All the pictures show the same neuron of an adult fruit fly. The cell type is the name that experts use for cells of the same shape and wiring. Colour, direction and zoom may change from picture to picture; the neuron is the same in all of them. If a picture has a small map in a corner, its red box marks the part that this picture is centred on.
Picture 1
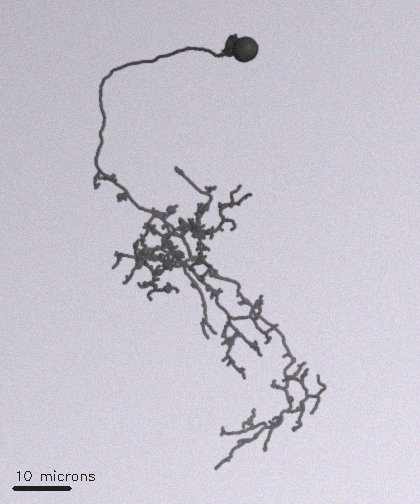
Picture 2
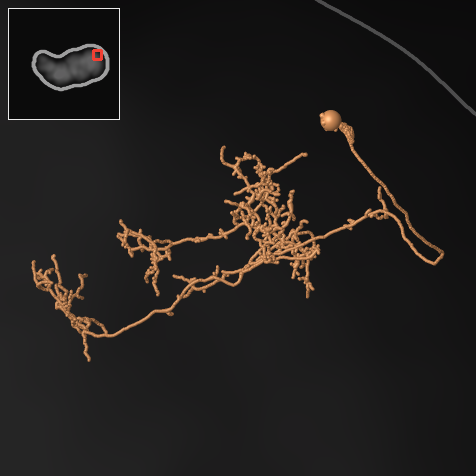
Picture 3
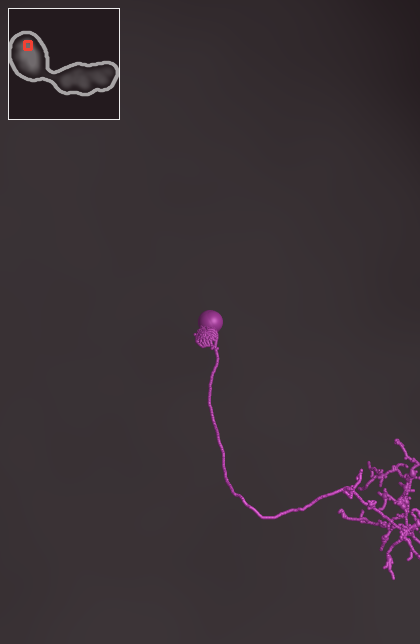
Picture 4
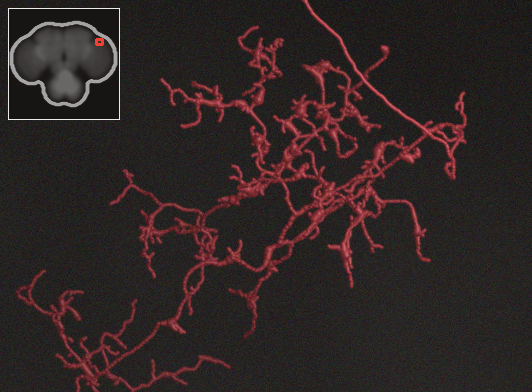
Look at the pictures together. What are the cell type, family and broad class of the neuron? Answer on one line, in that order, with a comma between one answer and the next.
Mi10, Mi, optic-lobe intrinsic neuron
